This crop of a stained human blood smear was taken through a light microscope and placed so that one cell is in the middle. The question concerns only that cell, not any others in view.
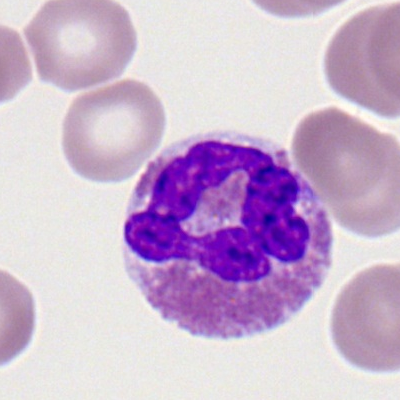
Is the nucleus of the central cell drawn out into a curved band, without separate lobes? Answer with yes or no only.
Yes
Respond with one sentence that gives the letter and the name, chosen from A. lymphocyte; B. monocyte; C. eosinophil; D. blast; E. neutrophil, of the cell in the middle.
The correct option here is C; the middle cell is an eosinophil.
